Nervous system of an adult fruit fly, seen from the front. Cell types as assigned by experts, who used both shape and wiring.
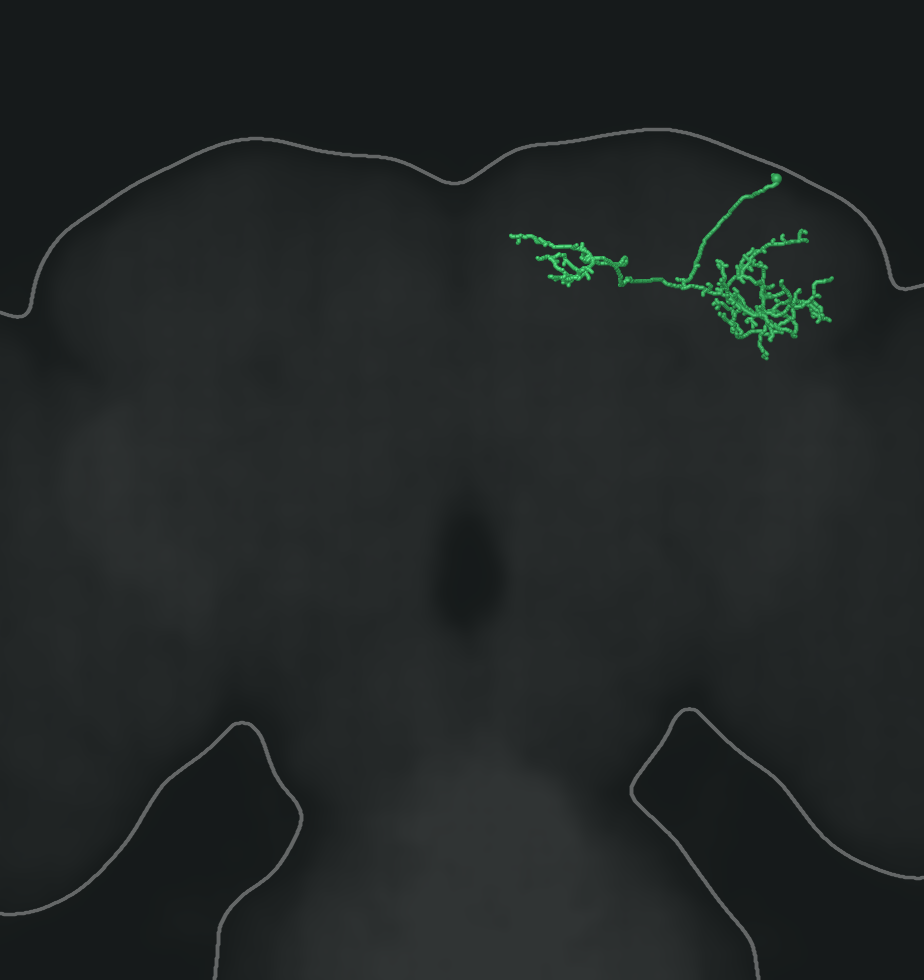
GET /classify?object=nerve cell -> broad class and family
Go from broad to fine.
central-brain intrinsic neuron; hemilineage SLPad1_posterior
